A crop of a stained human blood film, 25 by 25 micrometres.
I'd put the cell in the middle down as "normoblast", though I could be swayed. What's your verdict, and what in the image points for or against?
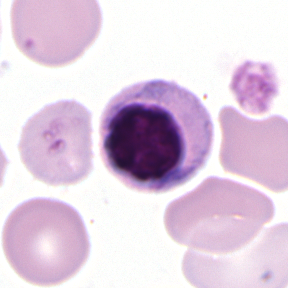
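Normoblast is the right name here. The nucleus is round with no indentation, and its chromatin is dark purple and coarsely clumped.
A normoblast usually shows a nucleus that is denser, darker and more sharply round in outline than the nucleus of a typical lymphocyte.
The dark chromatin thus speaks for normoblast.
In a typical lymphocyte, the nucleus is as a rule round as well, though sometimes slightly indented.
Roundness of the nucleus alone would therefore fit both names. The cytoplasm shows no distinct granules, in keeping with normoblast.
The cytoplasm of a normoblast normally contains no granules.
The cell outline is round and smooth, and the cell is about 10 micrometres across. The nucleus fills about 50% of the cell's area and lies toward the lower left of the cell. No nucleoli are visible in the nucleus, and no vacuoles are seen in the cytoplasm.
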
